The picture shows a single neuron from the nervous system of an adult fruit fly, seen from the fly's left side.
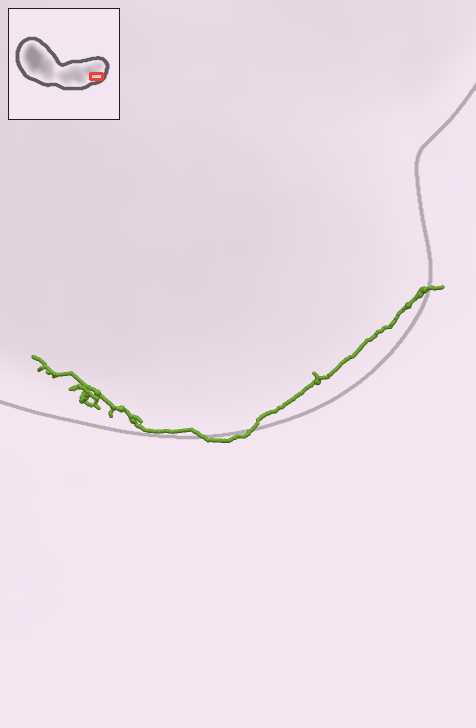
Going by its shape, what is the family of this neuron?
class mechanosensory tactile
